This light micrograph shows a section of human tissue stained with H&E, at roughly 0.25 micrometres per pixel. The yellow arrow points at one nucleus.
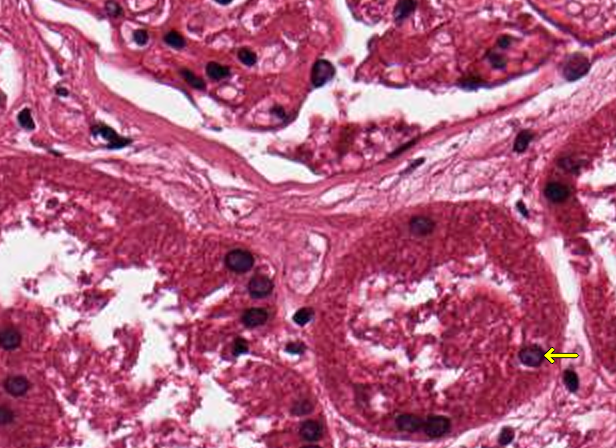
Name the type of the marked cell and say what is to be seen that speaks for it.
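This is a proximal tubule cell. The nucleus is round to slightly oval, dark purple, and about the same size as the other nuclei in the same tubule wall. A thin pale rim separates the nucleus from the surrounding cytoplasm.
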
